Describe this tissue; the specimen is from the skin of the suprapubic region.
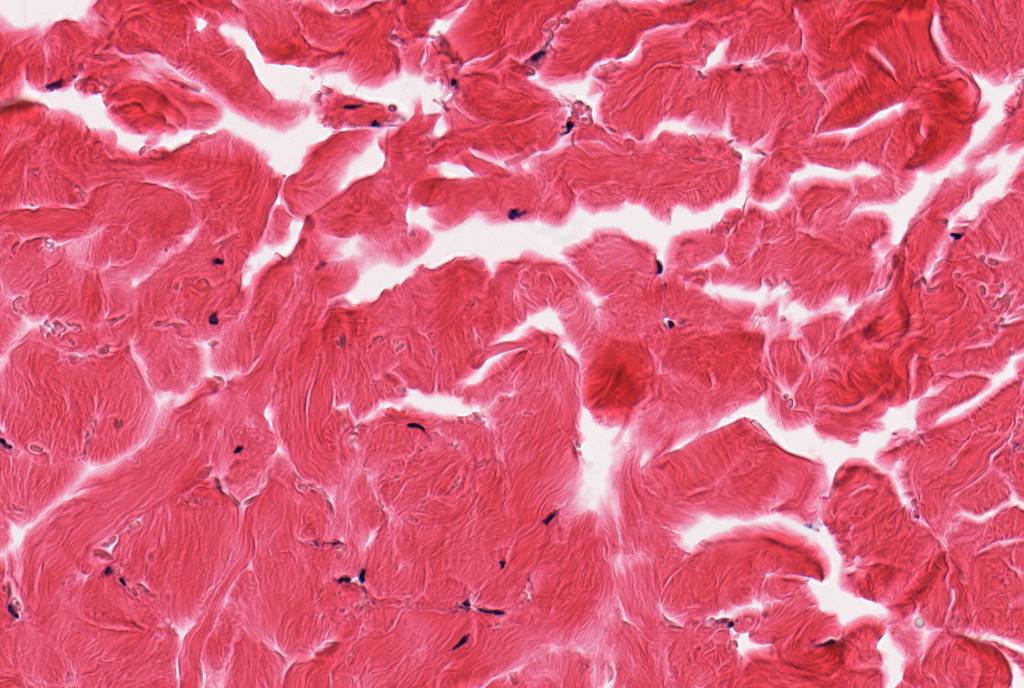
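What strikes me first is that strongly eosinophilic fibrillar material, in closely packed irregular bundles running many different ways, fills the whole field. Looking closer, fine wavy fibrils show within the bundles. Nuclei are few and widely scattered; those I can find are small, dark and elongated.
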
